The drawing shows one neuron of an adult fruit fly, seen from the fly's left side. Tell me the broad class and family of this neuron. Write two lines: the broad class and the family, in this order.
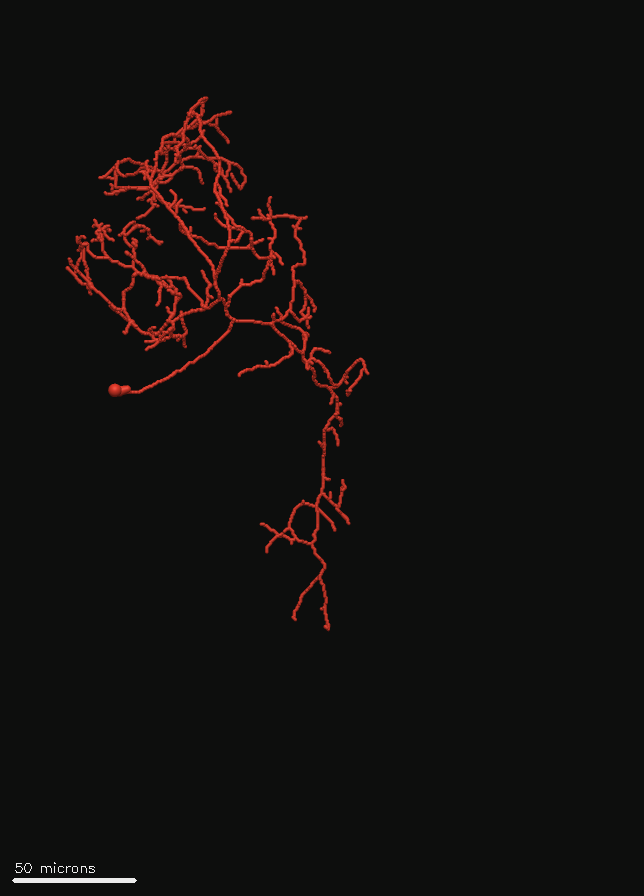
central-brain intrinsic neuron
hemilineage CREl1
